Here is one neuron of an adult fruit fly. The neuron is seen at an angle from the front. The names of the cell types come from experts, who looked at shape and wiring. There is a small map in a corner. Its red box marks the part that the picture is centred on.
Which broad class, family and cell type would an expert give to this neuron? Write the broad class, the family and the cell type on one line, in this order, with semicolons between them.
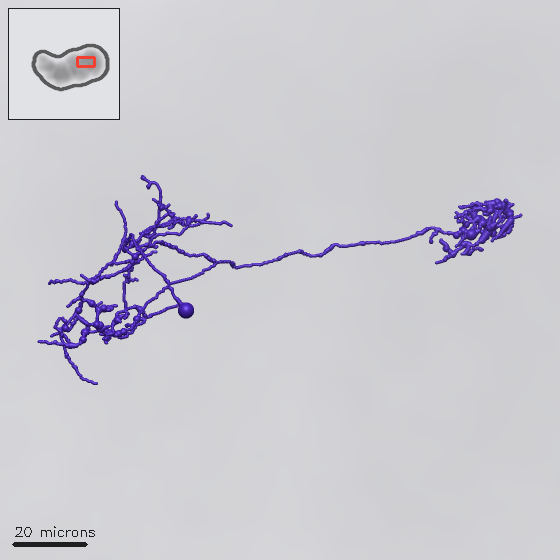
central-brain intrinsic neuron; class DAN; PAM13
